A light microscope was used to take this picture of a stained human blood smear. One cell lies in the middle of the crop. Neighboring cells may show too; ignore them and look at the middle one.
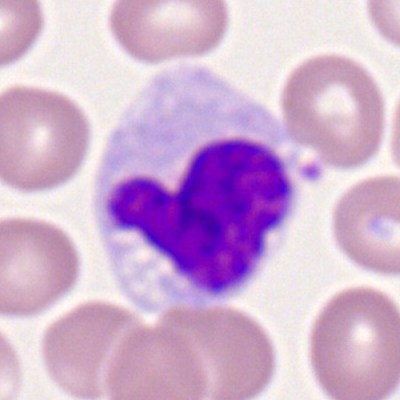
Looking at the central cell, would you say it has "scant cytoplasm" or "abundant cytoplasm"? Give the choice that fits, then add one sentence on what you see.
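Abundant cytoplasm. The cytoplasm is abundant and pale blue-grey.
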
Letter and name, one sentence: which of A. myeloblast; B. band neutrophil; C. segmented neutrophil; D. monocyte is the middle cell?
That middle cell is a monocyte, and option D is therefore correct.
